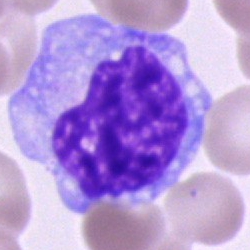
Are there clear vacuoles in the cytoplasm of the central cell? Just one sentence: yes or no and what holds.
Yes, the cytoplasm of this cell holds one or more clear vacuoles.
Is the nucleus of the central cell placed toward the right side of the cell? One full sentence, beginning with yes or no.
Yes, its nucleus sits toward the right side of the cell.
